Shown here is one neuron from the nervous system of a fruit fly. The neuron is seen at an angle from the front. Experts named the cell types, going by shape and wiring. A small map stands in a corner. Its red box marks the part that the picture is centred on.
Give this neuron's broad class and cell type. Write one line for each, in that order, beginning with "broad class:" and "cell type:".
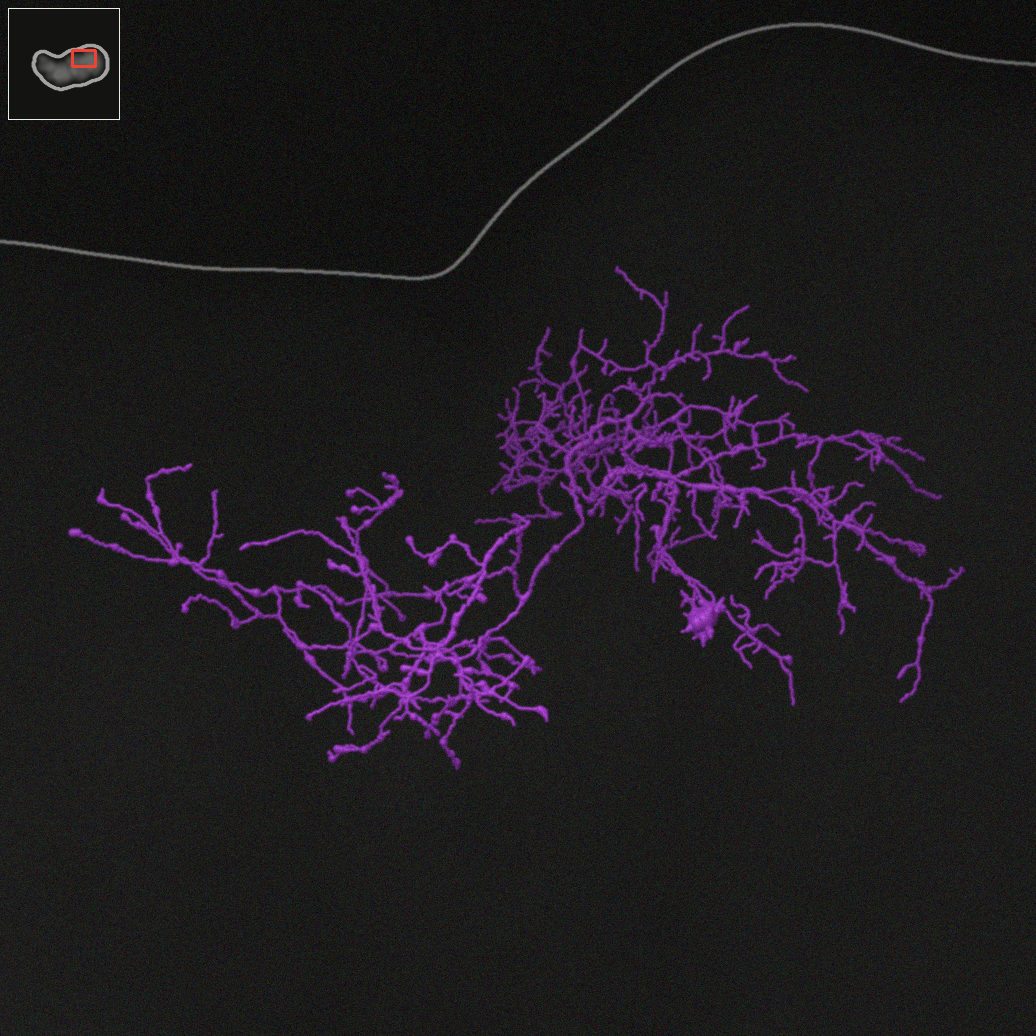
broad class: central-brain intrinsic neuron
cell type: SMP089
